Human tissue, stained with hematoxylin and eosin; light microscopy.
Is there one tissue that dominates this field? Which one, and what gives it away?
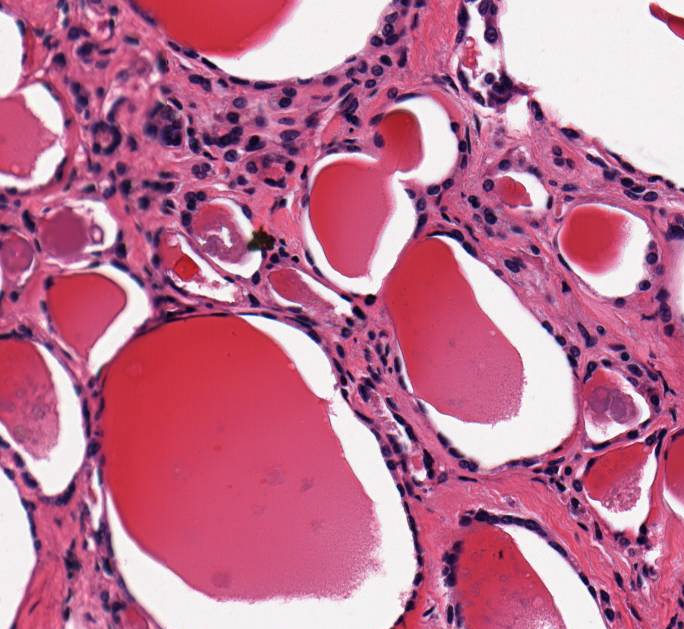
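Thyroid follicle is the structure that fills this field, as closed round to oval follicles of widely varying size, the largest in the lower left. Each is lined by a single layer of flattened epithelial cells with dark, elongated nuclei, and its lumen holds homogeneous, deeply eosinophilic colloid.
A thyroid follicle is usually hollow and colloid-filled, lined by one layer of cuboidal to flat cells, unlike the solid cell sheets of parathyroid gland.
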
